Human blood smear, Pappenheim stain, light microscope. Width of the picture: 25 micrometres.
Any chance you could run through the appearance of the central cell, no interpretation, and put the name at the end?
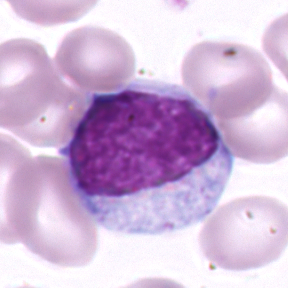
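Look at its outline first: smooth and more or less round, about 15 micrometres across. The nucleus, about 14 by 9 micrometres, sits toward the upper left and takes up roughly 60% of the cell's area. Beneath it runs a crescent of pale blue-grey cytoplasm holding fine, faint lilac granules. You won't find any vacuoles in that cytoplasm. It's a myelocyte.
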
